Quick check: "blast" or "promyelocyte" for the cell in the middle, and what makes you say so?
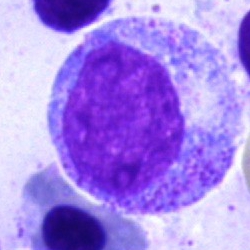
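Promyelocyte is the answer here rather than blast.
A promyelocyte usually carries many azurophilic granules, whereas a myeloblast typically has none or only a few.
Fine purple-red granules lie scattered through the pale blue cytoplasm of this cell, matching the promyelocyte. The cytoplasm forms a wide rim that is broadest on the right side, and the chromatin is finely mottled rather than packed into coarse dark blocks.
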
